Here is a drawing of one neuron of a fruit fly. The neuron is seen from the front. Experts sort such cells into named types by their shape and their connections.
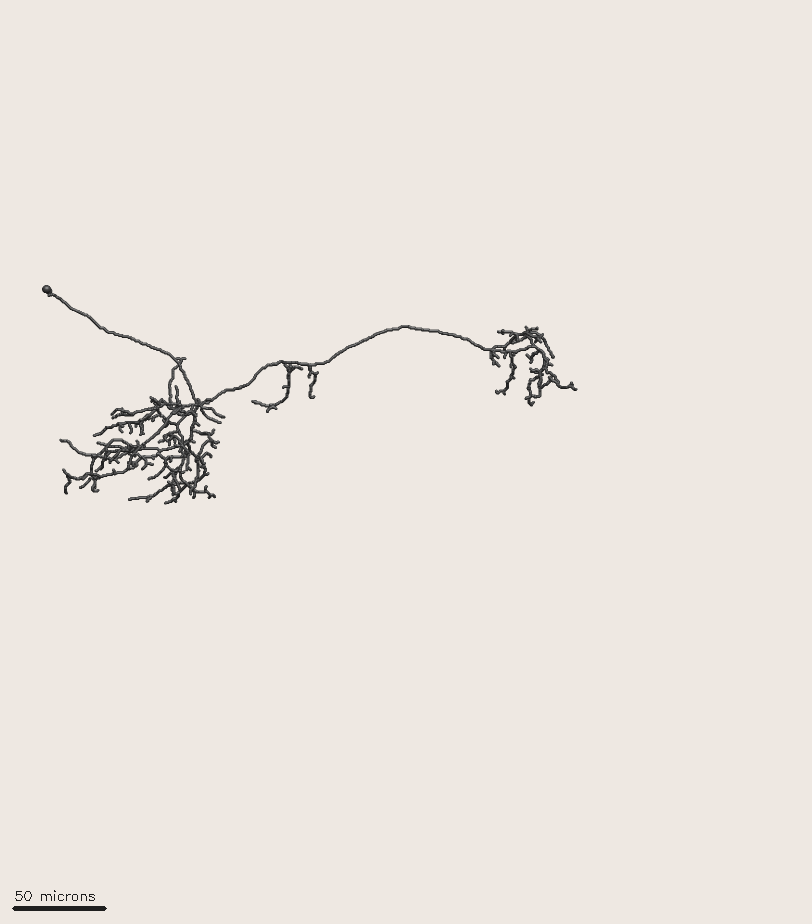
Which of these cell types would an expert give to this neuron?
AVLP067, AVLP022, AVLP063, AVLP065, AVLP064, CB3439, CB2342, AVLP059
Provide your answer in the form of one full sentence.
Typed by cell type, the neuron is CB3439.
